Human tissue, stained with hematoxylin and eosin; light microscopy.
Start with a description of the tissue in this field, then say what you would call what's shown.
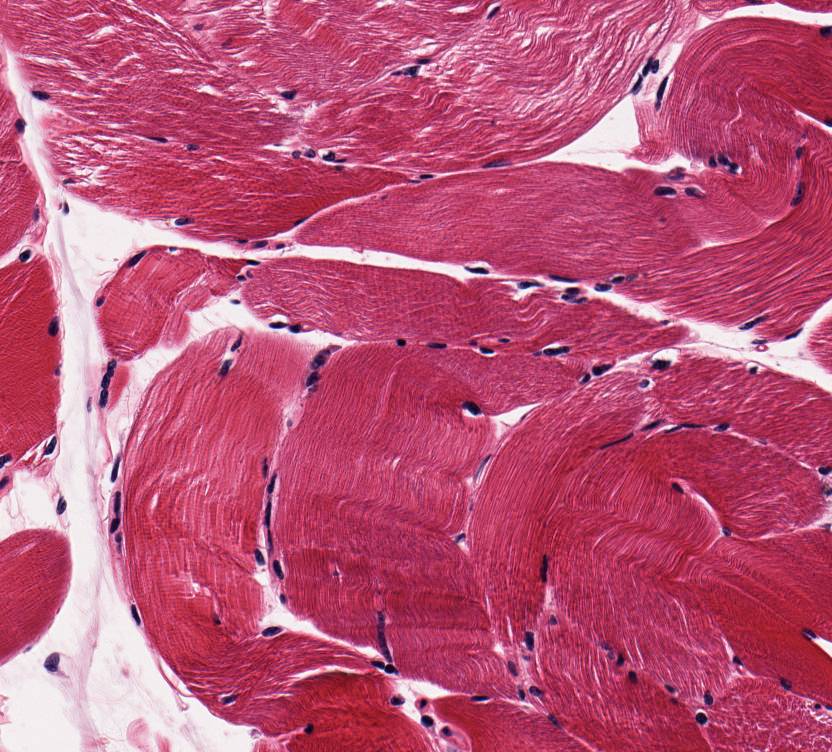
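See how large elongated muscle fibres fill the field, cut lengthwise and obliquely, running in many directions. Their cytoplasm is a deep, even pink-red, with fine wavy lines along each fibre. The small, dark, flattened nuclei lie at the fibre edges. The tissue is skeletal muscle.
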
